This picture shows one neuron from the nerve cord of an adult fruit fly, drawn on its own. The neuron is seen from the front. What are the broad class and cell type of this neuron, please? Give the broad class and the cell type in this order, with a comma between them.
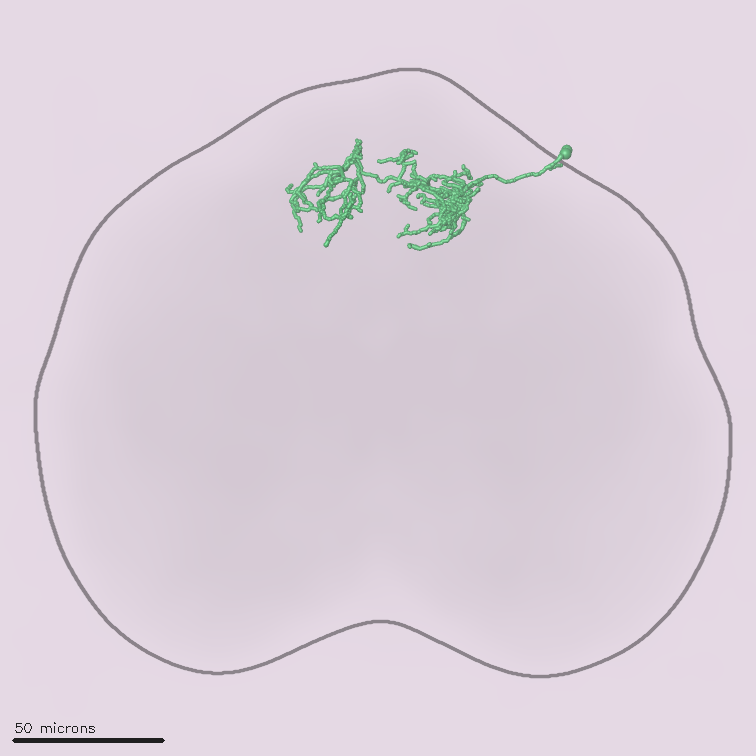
nerve-cord intrinsic neuron, INXXX428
